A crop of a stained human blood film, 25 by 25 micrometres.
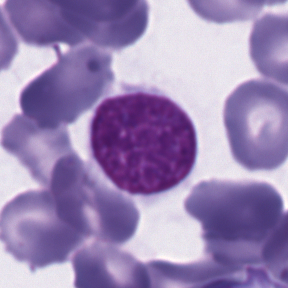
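Myeloblast. What strikes me is how the nucleus, round and about 9 micrometres across, fills almost the whole cell. Only a very thin, pale rim of cytoplasm shows, and I can find no granules in it. The cell edge looks smooth, without projections.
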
